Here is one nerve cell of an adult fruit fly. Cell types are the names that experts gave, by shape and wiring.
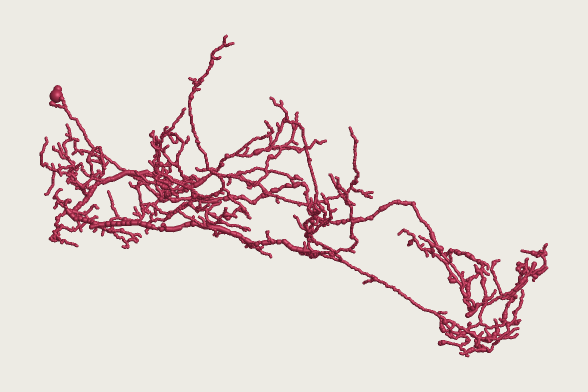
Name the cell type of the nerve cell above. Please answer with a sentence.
The cell type is GNG543.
